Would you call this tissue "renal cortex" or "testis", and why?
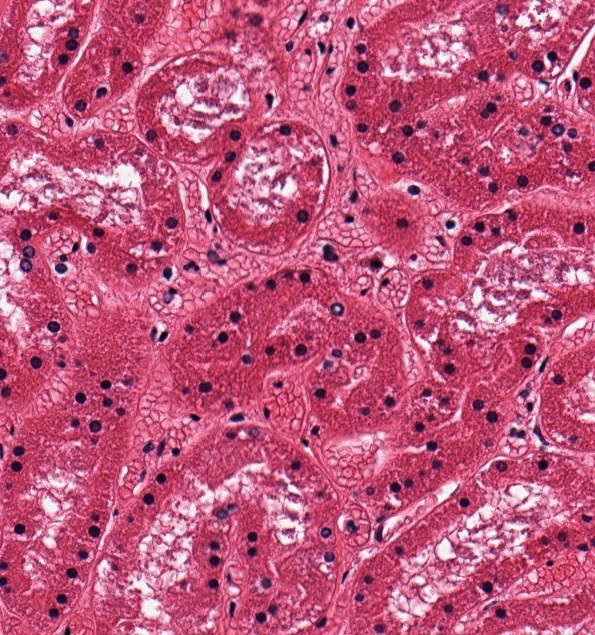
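The answer is renal cortex. First, the field is packed with closely set tubular profiles with very little stroma between them. Second, most tubules are lined by cells with abundant, granular, deeply eosinophilic cytoplasm. Third, their nuclei are small, round, dark and fairly uniform.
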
